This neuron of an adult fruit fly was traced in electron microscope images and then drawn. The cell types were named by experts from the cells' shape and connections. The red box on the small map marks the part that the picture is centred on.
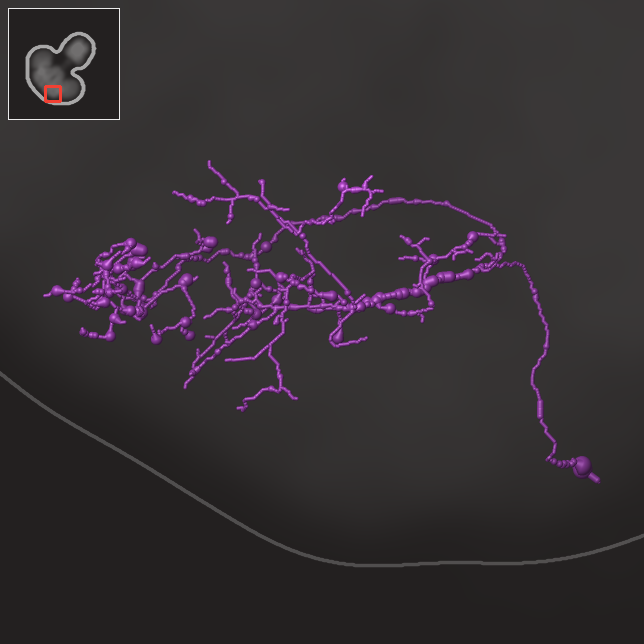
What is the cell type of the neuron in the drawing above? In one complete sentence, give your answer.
The type of this neuron is the cell type SLP043.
